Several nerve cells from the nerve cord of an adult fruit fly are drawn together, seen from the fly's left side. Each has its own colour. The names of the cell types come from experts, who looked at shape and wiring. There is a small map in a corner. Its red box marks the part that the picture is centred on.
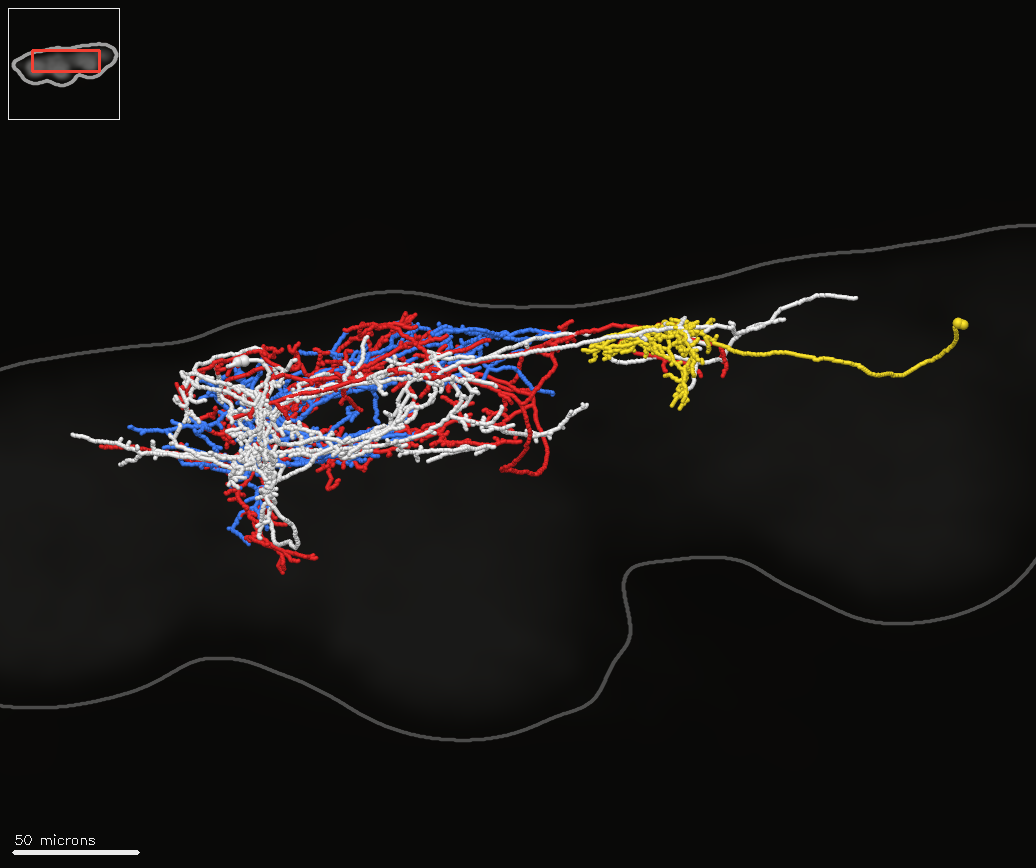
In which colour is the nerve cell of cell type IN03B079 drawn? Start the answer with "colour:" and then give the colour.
colour: yellow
